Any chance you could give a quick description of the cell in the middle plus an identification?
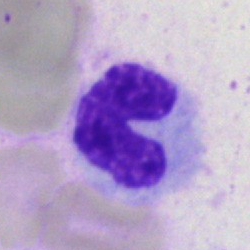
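First, the nucleus is curved like a horseshoe, with a deep notch opening toward the right. Second, the chromatin is dark purple and coarsely clumped. Third, no nucleoli are visible. Fourth, the cell outline is roughly round, with a faint, indistinct edge. Finally, the name: band neutrophil.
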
